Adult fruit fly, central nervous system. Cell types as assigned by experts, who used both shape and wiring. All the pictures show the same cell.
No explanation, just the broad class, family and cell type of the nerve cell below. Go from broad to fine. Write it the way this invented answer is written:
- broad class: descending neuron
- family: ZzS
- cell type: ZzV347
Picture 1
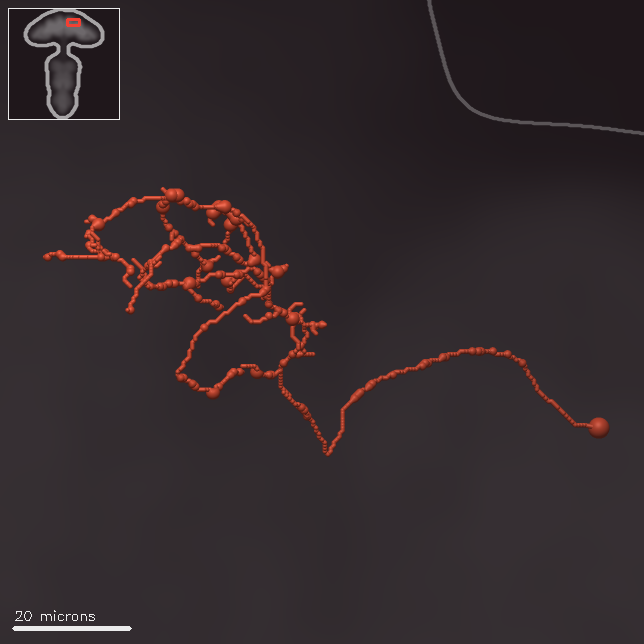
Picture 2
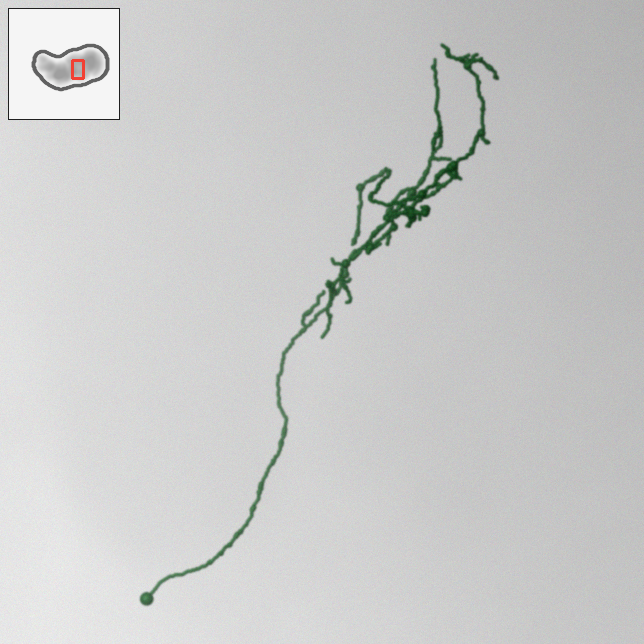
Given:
- broad class: central-brain intrinsic neuron
- family: hemilineage LALa1_anterior
- cell type: LAL071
